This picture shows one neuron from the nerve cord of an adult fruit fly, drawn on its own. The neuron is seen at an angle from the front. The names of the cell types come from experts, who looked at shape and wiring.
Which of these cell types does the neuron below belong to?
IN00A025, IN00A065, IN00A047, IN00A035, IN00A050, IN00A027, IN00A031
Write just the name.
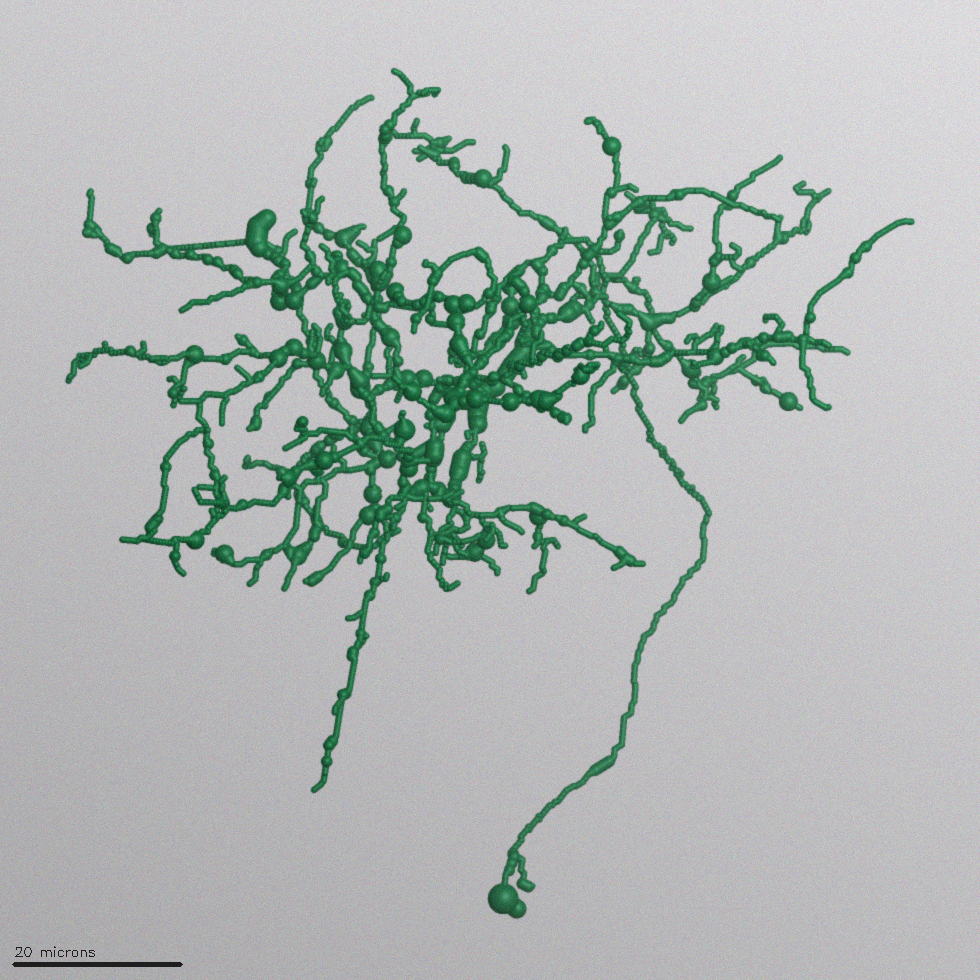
IN00A050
